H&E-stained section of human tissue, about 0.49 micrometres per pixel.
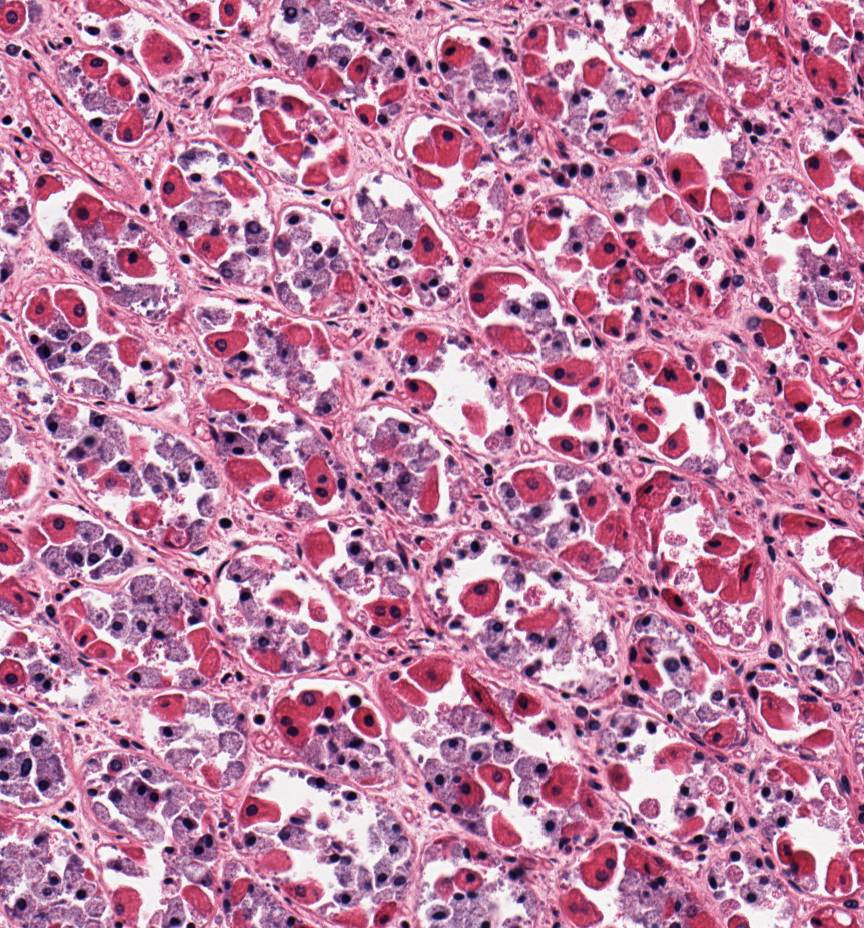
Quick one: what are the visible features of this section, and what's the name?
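Most of the other gland cells have granular, purple-grey cytoplasm, bluer and paler than the parietal cells. Within single glands, pink parietal cells mix with them rather than forming separate glands. Scant stroma between glands forms thin pink strands holding small, dark, elongated nuclei. No surface epithelium, fat or muscle layer appears. This is stomach.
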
